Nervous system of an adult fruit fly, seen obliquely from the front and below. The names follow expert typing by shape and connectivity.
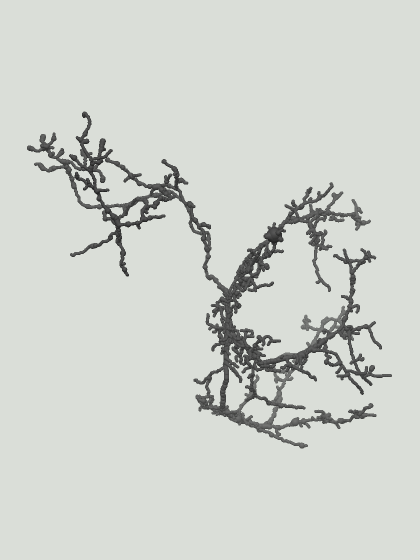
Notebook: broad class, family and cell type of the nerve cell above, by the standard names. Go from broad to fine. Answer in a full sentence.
A nerve-cord intrinsic neuron of hemilineage 10B, type IN10B014.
